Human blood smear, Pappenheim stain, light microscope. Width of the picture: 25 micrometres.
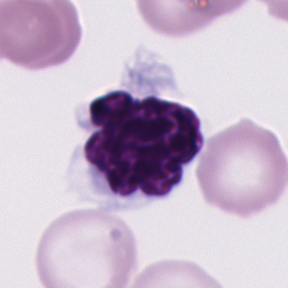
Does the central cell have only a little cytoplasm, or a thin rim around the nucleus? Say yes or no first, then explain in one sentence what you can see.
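Yes. The cytoplasm is scant compared with the nucleus, which fills most of the cell.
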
